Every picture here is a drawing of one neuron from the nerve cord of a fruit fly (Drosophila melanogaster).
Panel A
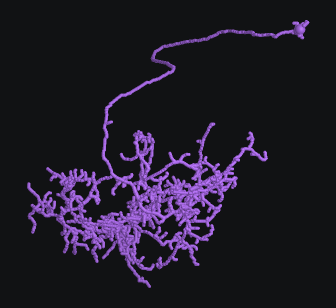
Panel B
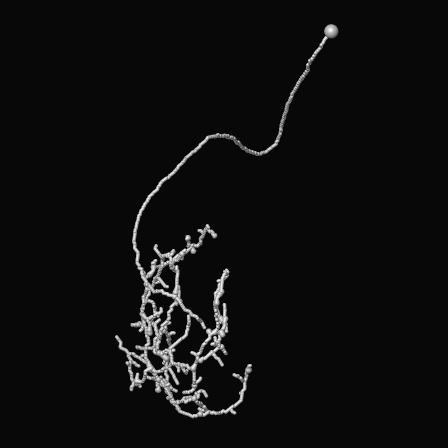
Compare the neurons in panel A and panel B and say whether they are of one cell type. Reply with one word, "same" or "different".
different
